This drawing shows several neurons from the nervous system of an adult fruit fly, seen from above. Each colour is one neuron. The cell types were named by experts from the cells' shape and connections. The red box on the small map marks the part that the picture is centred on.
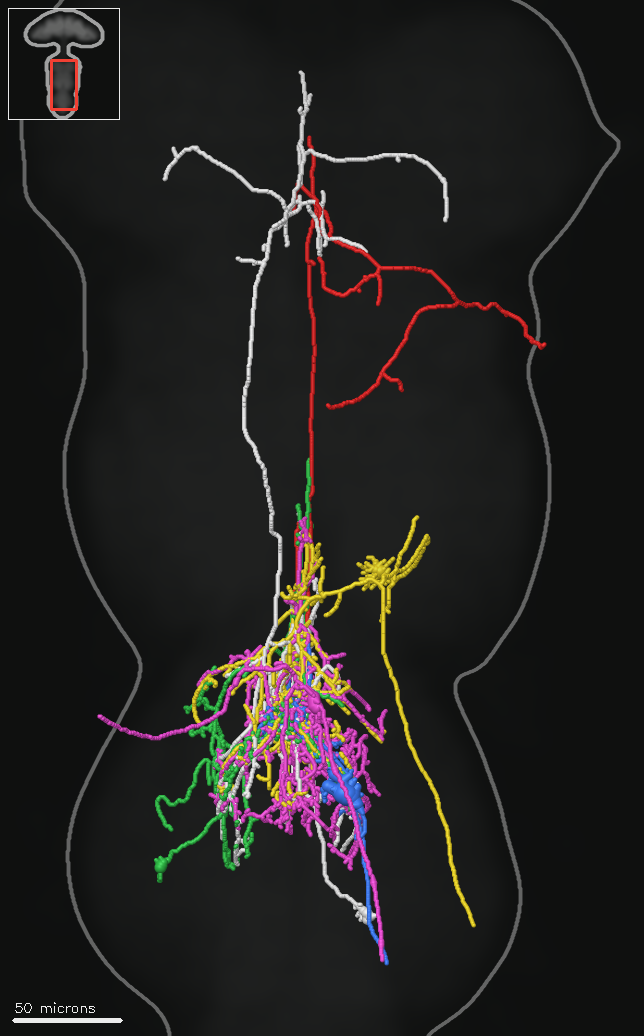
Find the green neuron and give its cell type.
INXXX261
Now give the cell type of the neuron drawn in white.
IN27X023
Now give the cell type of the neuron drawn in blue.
MNad54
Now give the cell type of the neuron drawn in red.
SNpp23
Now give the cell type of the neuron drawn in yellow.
MNxm03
